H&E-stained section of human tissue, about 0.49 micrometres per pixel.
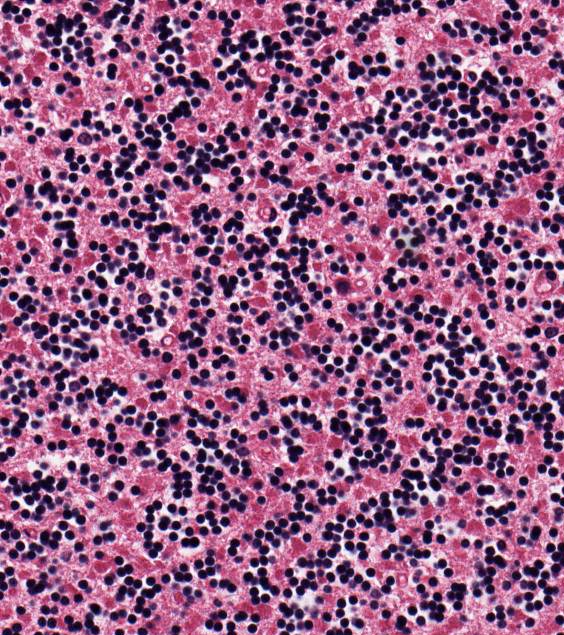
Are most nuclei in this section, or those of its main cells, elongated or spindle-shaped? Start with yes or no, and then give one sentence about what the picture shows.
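No. Almost all the cells have small, round, uniformly dark purple nuclei.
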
